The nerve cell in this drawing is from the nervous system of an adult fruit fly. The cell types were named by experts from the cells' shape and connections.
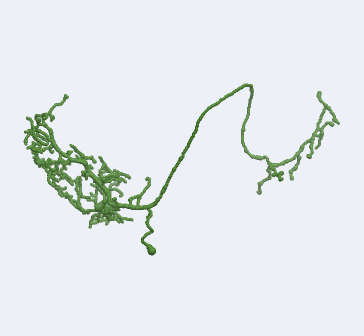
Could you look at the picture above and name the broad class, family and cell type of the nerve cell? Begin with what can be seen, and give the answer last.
The cell body is at the bottom of the picture. Dozens of branch ends can be seen. Its broad class is nerve-cord intrinsic neuron. Its family is hemilineage 06B. Its cell type is IN06B078.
